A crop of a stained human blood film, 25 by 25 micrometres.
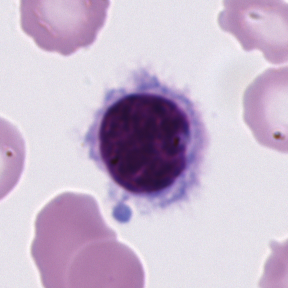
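Hairy cell, the nucleated cell at the centre of this blood smear: you can see fine hair-like projections fringing its surface all the way round. Its nucleus is round in outline, about 9 micrometres across, with dense, dark purple chromatin. The cytoplasm is pale blue, and there are no distinct granules in it.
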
